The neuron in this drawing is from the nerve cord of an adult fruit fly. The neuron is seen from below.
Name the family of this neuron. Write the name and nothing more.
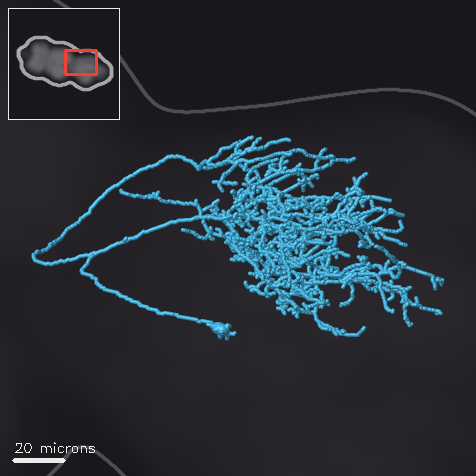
hemilineage 02A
